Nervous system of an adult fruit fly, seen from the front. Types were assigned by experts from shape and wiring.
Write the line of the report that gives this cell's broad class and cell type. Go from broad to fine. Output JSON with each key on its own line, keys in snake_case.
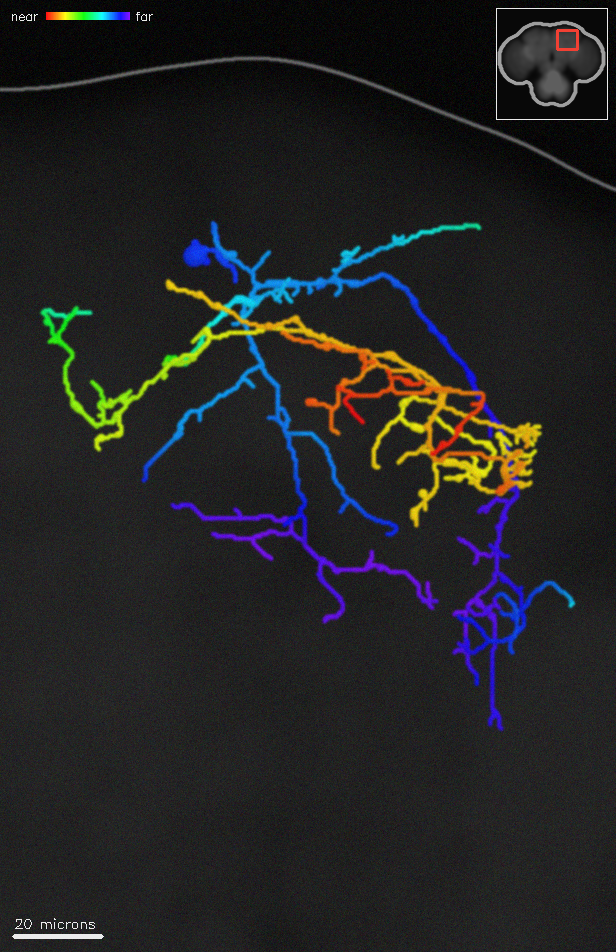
{
 "broad_class": "central-brain intrinsic neuron",
 "cell_type": "AOTU047"
}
